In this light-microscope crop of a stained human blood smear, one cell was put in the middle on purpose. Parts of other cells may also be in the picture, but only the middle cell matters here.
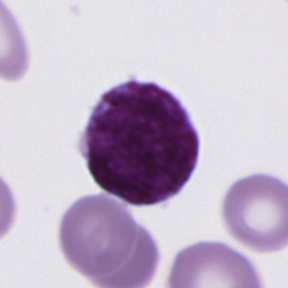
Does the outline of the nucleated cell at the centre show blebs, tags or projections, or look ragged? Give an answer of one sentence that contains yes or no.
Yes, in outline this cell is rough rather than smooth and even.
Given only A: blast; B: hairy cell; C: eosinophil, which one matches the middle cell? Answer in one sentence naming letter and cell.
The cell centred in the crop is a blast, and the correct option is thus A.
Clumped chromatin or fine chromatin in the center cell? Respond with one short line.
The nucleus shows chromatin that is coarsely clumped.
